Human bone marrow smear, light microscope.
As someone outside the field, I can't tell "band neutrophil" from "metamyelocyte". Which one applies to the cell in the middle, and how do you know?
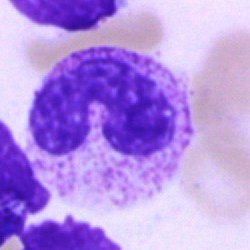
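Band neutrophil. Nucleus horseshoe-shaped, opening facing downward, lying in the upper part of the cell. Cytoplasm abundant, pale pink, filled with fine pink-violet granules.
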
